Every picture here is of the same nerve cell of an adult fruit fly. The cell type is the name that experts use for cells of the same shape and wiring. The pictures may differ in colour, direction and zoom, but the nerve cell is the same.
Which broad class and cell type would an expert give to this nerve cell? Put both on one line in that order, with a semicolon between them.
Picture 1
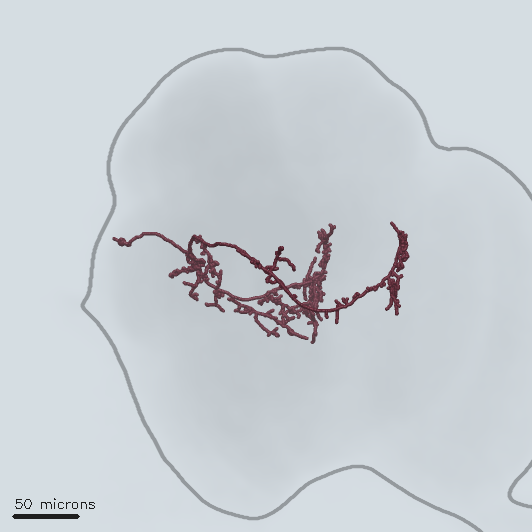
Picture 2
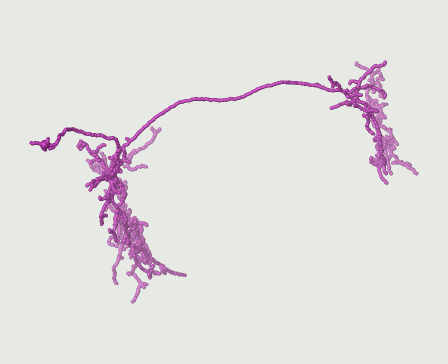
central-brain intrinsic neuron; PS099_a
